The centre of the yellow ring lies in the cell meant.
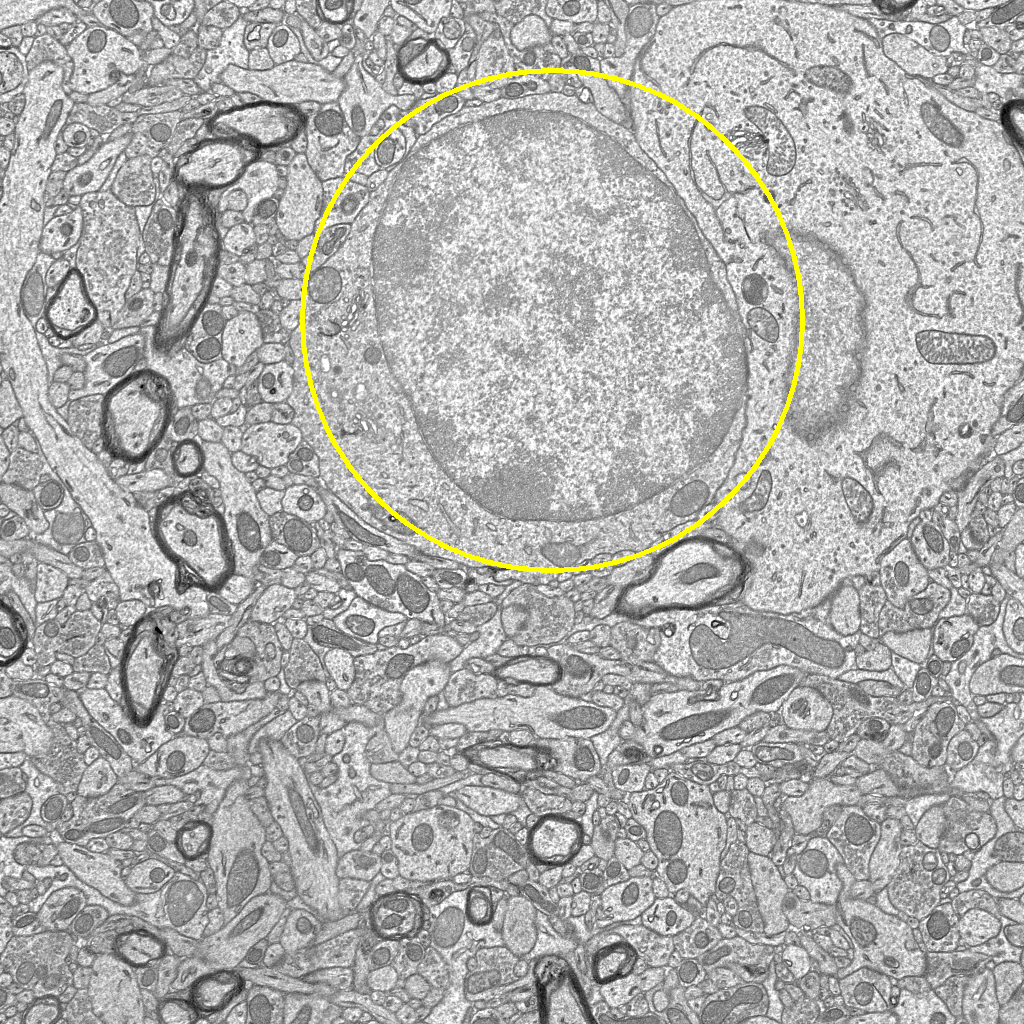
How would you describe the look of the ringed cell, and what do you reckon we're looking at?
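See how the oval nucleus sits wholly within the picture? Its envelope runs smoothly, no deep infoldings. The darker chromatin clumps come in patches against the envelope and are scattered through the interior too. On the left the cytoplasm is a touch wider, and there's a cluster of small clear vesicles in it. So that's an oligodendrocyte.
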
